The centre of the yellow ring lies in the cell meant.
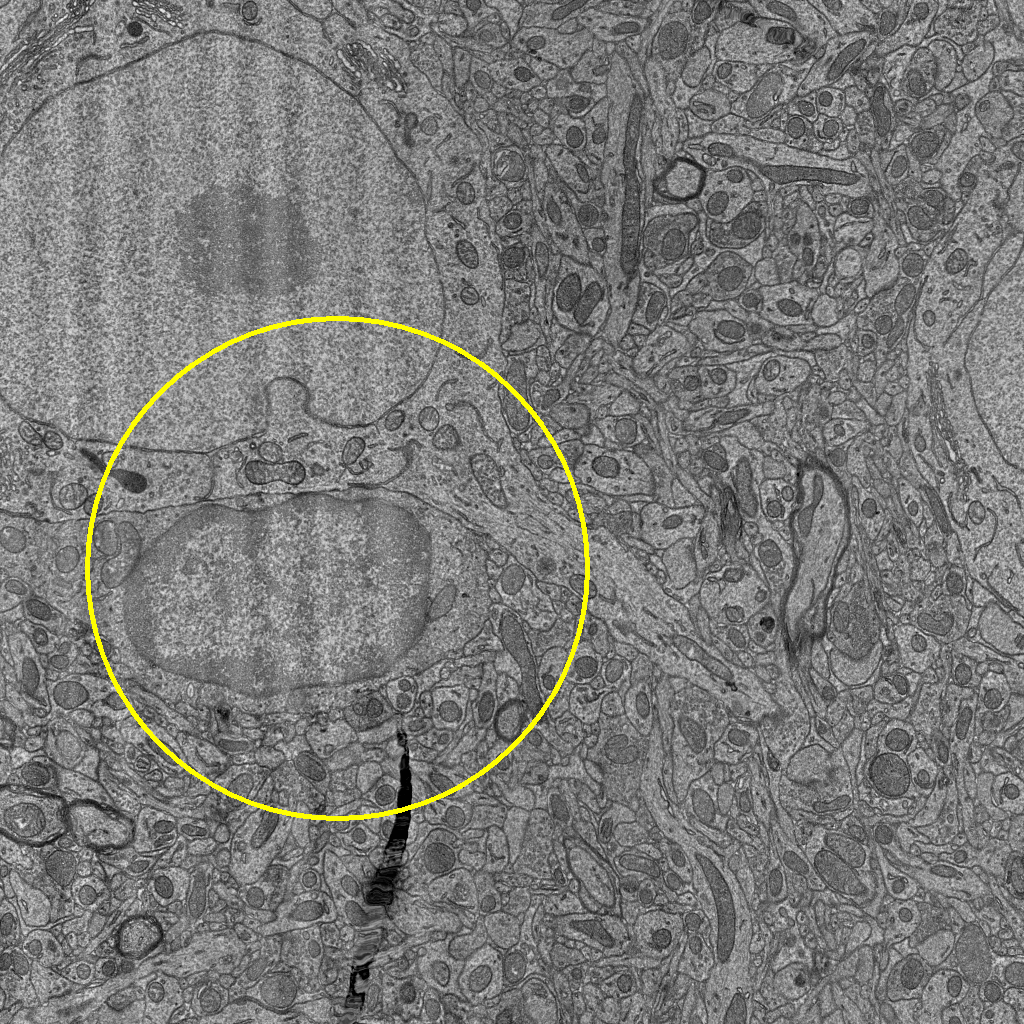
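Oligodendrocyte at the centre of the yellow ring, in mouse visual cortex. Notice that its nucleus is an elongated oval, the long axis running from left to right, and that the whole outline stays inside the ring. Trace that outline slowly: it is smooth, with no deep folds. Now look for a nucleolus; no distinct one can be seen in this oligodendrocyte.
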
